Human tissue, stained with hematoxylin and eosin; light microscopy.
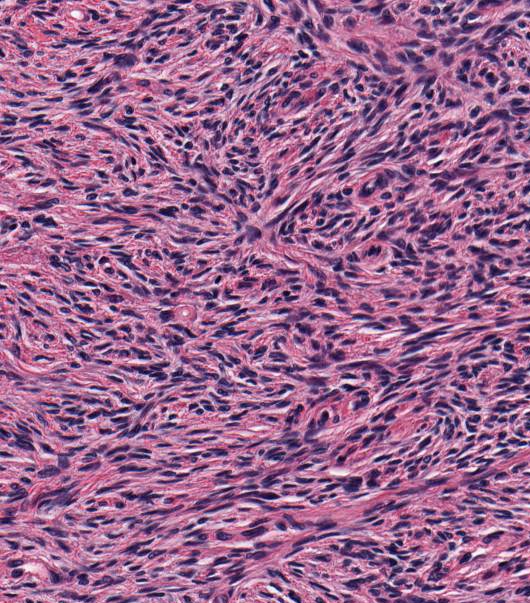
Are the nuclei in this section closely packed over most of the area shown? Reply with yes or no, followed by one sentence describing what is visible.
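Yes. The cells are densely packed across the entire field, with no paucicellular zones.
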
